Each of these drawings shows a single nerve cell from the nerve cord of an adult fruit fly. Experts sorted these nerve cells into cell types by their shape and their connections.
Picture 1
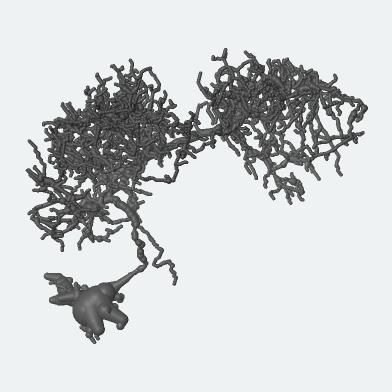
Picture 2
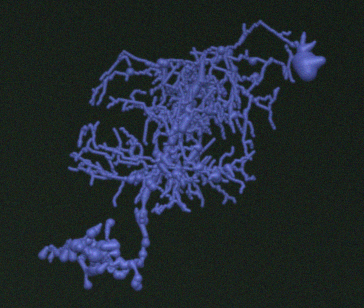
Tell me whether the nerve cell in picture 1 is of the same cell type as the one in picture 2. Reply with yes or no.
no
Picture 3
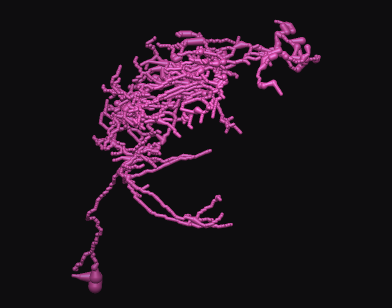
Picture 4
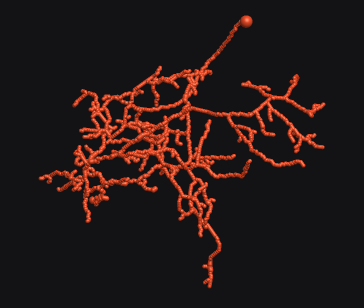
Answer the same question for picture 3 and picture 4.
no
